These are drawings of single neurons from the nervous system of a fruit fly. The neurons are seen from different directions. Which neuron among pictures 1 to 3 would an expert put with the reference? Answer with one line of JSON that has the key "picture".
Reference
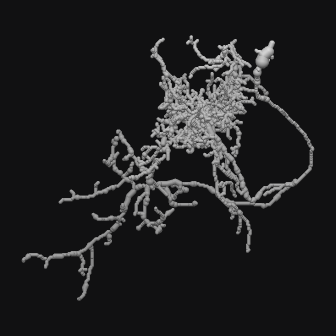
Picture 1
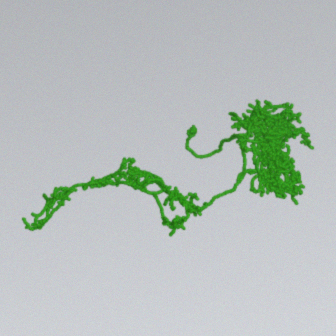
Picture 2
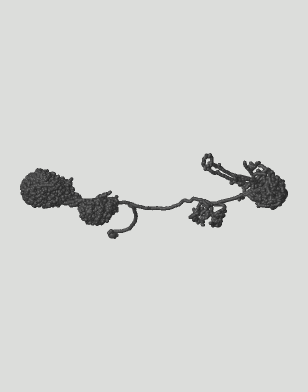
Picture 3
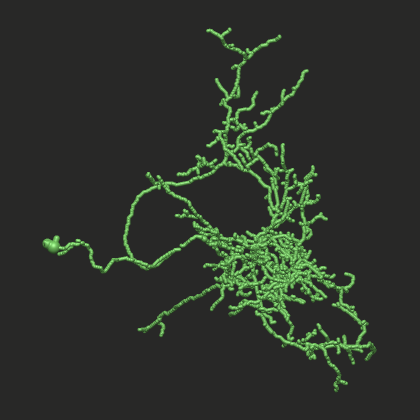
{"picture": 3}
